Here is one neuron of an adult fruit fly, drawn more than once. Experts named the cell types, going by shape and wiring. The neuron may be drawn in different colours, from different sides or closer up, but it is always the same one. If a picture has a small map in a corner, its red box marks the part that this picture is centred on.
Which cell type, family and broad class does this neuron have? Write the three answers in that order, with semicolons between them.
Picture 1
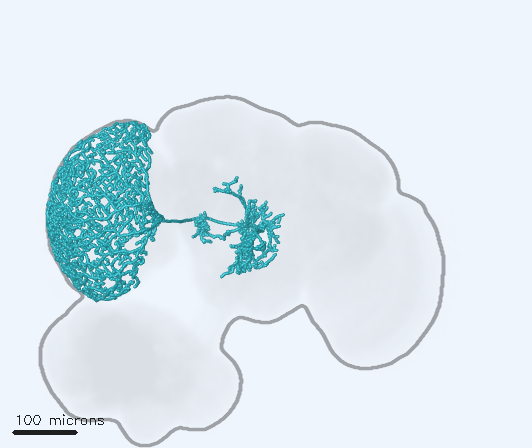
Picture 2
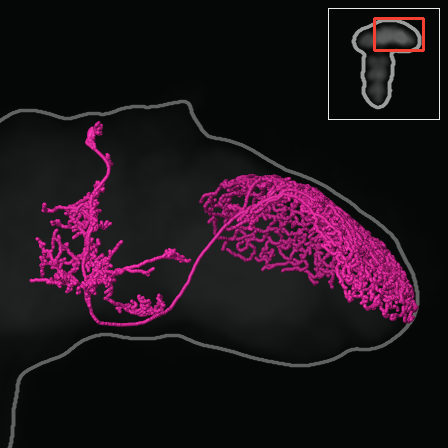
OA-AL2i3; OA; visual centrifugal neuron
